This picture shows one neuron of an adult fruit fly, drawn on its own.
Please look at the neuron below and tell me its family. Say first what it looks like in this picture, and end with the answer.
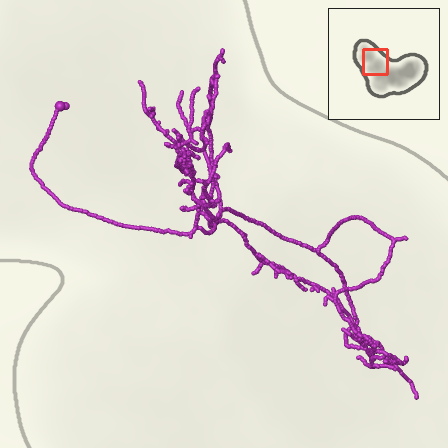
Its cell body lies at the upper left of the picture. In this view it is about as wide as it is tall. It is a nerve-cord intrinsic neuron. Its family is hemilineage 18B.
